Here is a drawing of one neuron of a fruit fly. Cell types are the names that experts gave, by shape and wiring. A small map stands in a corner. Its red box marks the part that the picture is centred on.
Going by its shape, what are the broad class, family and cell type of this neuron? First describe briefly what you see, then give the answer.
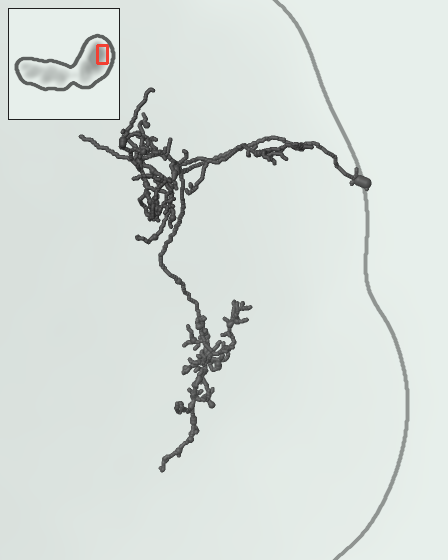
Dozens of branch ends can be seen. As drawn here it is taller than it is wide. Its broad class is central-brain intrinsic neuron. Its family is hemilineage CREa2_ventral. The cell type is LAL032.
